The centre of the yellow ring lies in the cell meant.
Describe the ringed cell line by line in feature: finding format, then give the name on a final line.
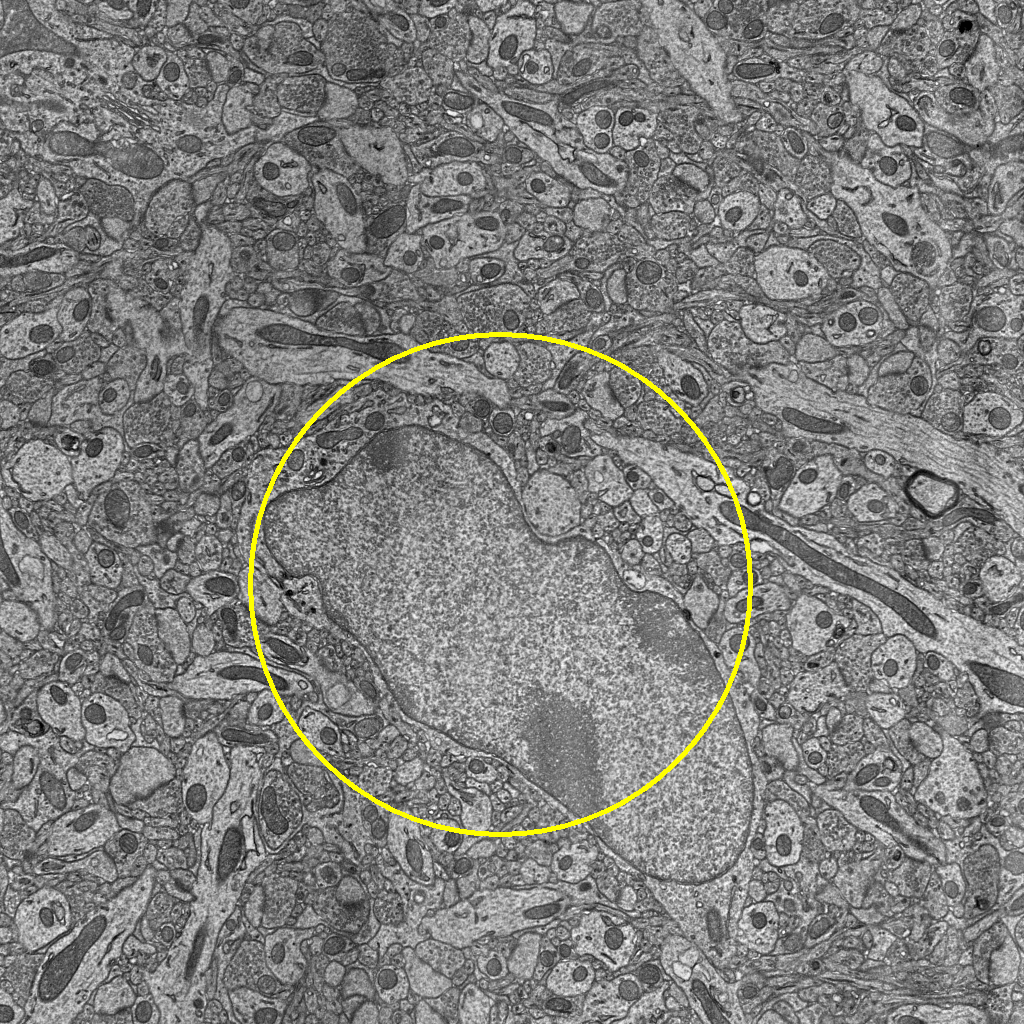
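Nucleus: elongated, running upper left to lower right
Nucleoplasm: mostly pale and finely granular, with a few large darker patches of condensed chromatin
Nucleolus: none distinct
Cytoplasm: no stacks of rough endoplasmic reticulum around the nucleus
Cell: oligodendrocyte precursor cell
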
